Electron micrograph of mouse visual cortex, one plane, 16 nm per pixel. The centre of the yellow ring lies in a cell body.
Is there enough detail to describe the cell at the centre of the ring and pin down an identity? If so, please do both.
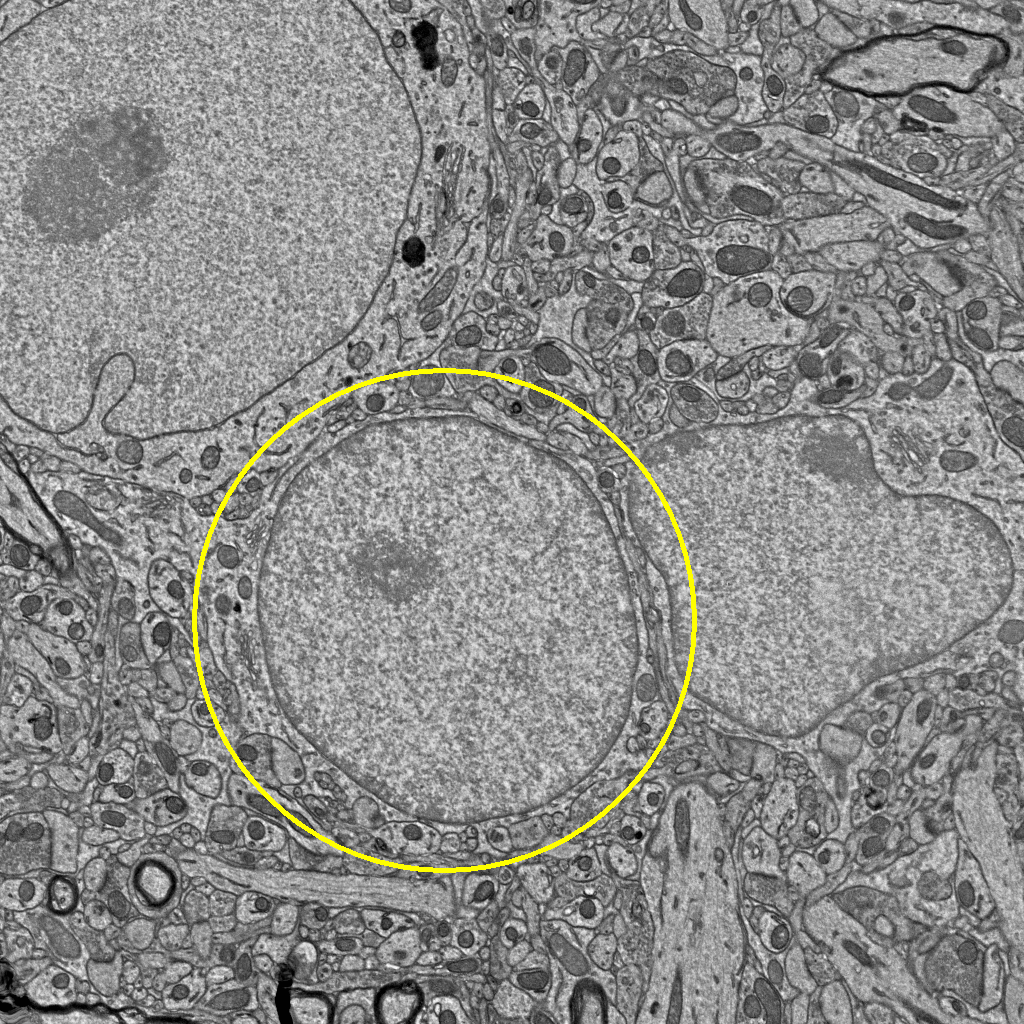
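Lying wholly inside the ring is a round nucleus, its envelope smooth with no infoldings. Chromatin is fine and evenly spread, without thick clumps along the envelope. One darker, loosely textured nucleolus lies up and left of the nuclear centre. This cell is an astrocyte.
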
